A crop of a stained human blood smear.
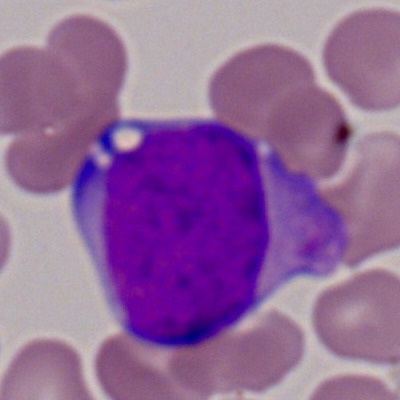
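Myeloblast, its outline irregular and angular rather than round. Chromatin is purple and finely mottled, small darker patches scattered through. Along parts of the edge the cytoplasm seems a deeper blue than beside the nucleus. A small round clear spot sits at the nucleus's upper-left edge.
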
